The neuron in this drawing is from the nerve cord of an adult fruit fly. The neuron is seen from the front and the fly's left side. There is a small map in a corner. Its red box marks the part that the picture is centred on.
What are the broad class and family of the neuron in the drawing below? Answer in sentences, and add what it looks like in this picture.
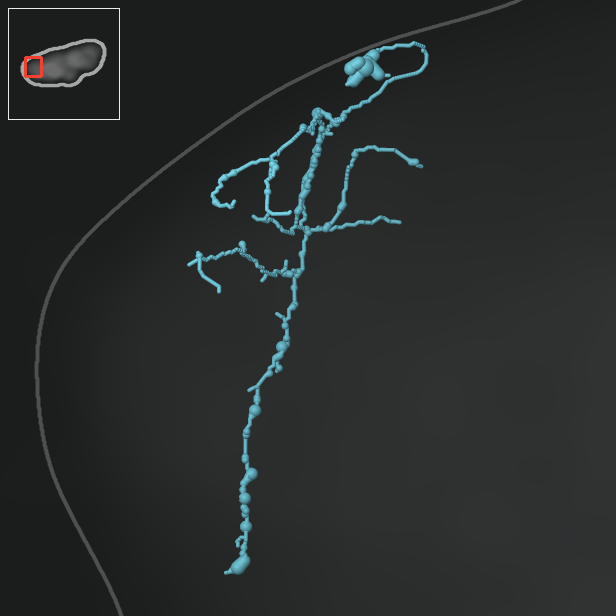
This is a nerve-cord intrinsic neuron. Its family is hemilineage 19A. As drawn here it is taller than it is wide.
